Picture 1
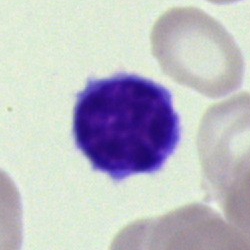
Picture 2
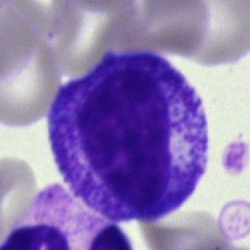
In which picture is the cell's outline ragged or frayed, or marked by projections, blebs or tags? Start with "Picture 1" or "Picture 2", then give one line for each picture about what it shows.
Picture 1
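What picture 1 shows: Small pointed projections stick out from the margin, most visibly at the top and bottom.
What picture 2 shows: The cell has a round-to-oval outline with a smooth edge.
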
